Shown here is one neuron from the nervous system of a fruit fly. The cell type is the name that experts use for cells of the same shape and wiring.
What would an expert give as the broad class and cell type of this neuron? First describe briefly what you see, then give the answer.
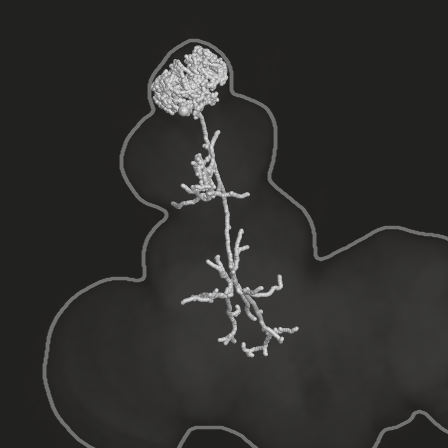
The cell body can be seen at the top of the picture. As drawn here it is taller than it is wide. Its broad class is nerve-cord intrinsic neuron. Its cell type is INXXX084.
